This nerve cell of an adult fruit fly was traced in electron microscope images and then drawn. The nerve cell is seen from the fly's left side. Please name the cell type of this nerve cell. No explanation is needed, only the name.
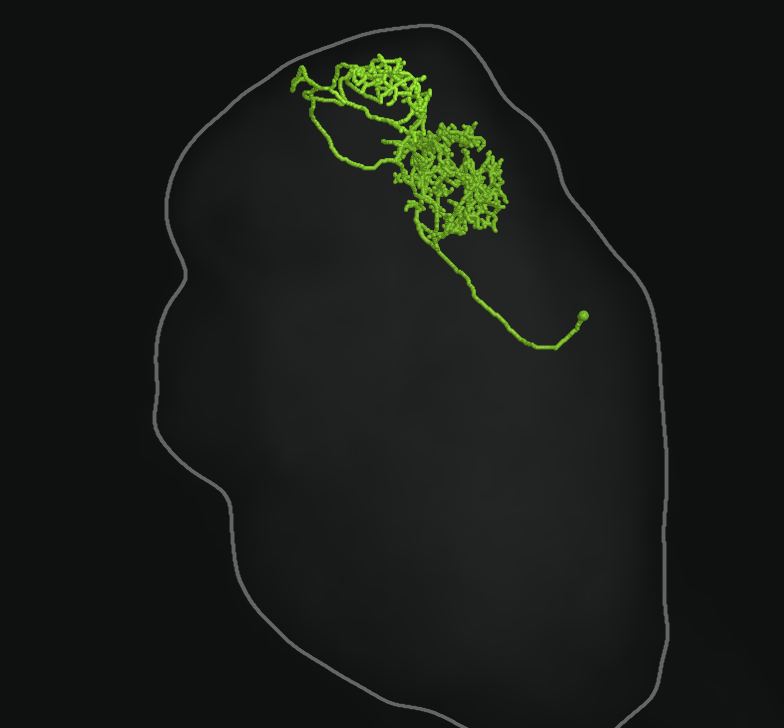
LHPV7b1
